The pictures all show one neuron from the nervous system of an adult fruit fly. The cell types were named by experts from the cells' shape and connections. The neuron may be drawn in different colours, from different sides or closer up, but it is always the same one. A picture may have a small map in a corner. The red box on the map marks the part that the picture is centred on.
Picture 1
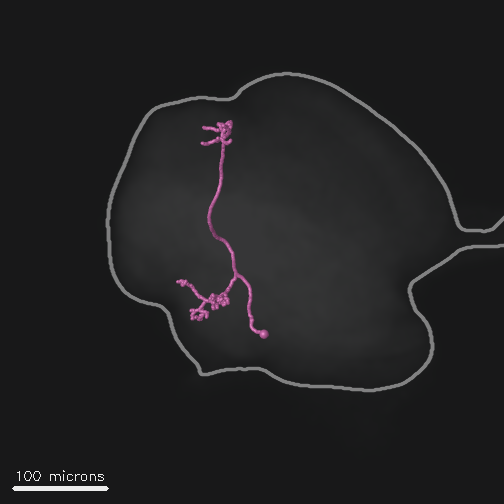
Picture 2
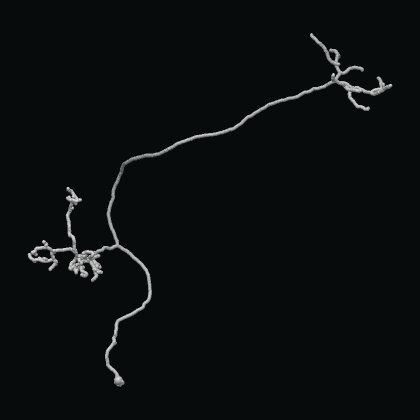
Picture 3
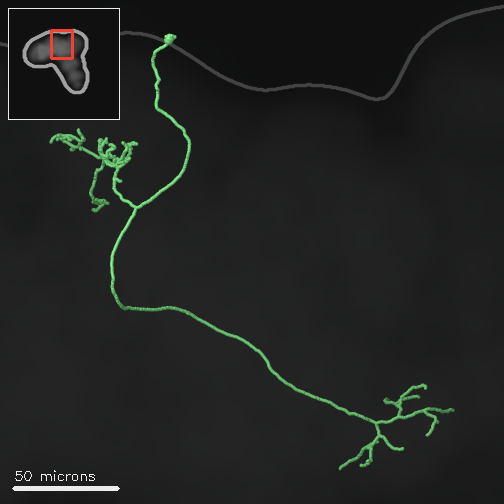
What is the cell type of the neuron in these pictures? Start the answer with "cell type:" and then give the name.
cell type: M_vPNml77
